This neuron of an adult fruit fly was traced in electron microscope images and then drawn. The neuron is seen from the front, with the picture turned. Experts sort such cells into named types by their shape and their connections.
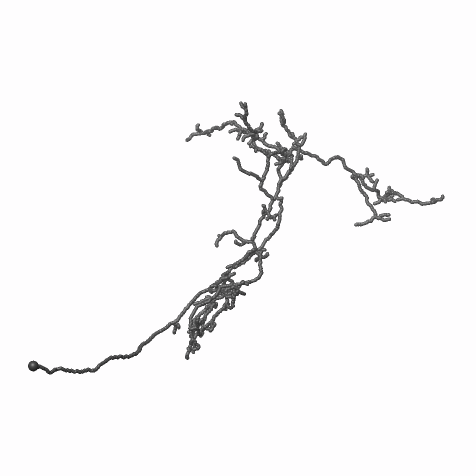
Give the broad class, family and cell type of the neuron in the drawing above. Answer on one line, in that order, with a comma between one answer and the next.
central-brain intrinsic neuron, hemilineage VESa1, VES101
